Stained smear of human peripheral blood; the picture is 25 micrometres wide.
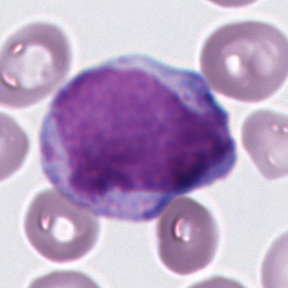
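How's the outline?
Irregular, with somewhat angular corners, not a smooth circle.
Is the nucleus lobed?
No, it's one mass filling most of the cell.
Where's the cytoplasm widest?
Along the lower edge of a narrow rim.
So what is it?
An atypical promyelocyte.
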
